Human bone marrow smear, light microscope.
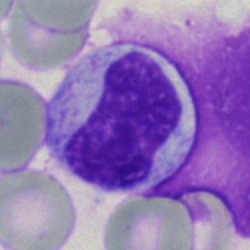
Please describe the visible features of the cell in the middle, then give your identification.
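A smooth, rounded oval outline is seen, with no surface projections. The nucleus lies off-centre, pushed toward the right side of the cell. Instead of dense granules, the cytoplasm holds only a few fine, faint purplish dots, and it contains no vacuoles. It is a metamyelocyte.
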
